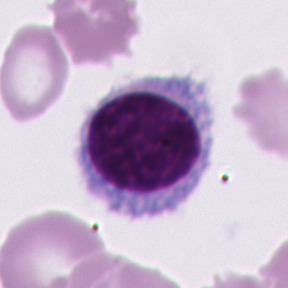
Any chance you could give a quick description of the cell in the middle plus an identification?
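Around its entire border, the cell is fringed by many fine hair-like projections. The chromatin is dark purple with a finely mottled texture, and no distinct nucleoli can be made out. Within the cytoplasm, no granules are visible. It is a hairy cell.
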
